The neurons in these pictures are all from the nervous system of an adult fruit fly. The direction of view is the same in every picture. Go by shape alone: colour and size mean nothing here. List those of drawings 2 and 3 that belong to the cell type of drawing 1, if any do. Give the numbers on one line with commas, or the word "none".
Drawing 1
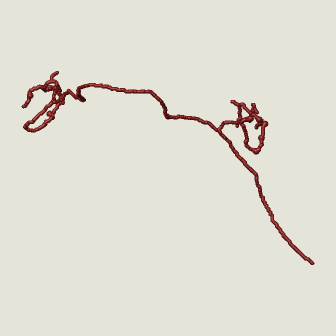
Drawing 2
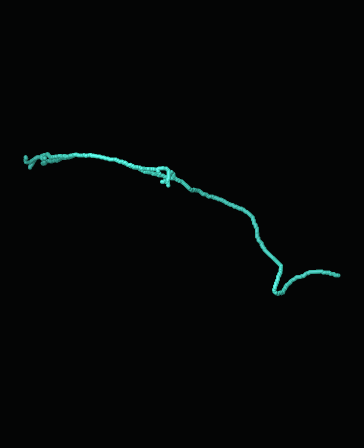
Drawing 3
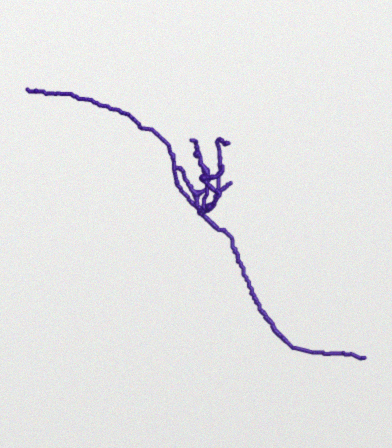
3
